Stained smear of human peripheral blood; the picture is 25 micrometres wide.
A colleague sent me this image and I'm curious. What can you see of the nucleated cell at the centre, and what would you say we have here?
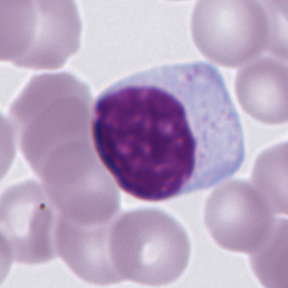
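Looking first at the nucleus: it is a single rounded oval mass with no lobes, and it lies toward the left of the cell. It fills about 50% of the cell's area. Around it the cytoplasm is pale sky blue, and I can pick out a few fine pinkish-purple granules scattered through it. The outline of the cell is smooth, with no surface projections. The cell is about 14 micrometres across. This is a large granular lymphocyte.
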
